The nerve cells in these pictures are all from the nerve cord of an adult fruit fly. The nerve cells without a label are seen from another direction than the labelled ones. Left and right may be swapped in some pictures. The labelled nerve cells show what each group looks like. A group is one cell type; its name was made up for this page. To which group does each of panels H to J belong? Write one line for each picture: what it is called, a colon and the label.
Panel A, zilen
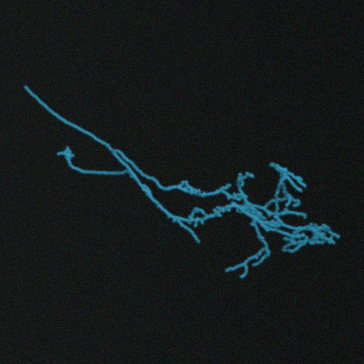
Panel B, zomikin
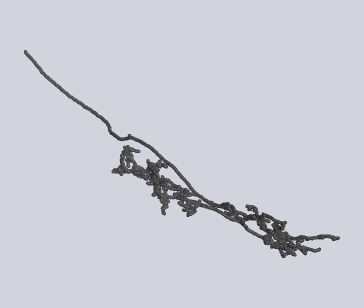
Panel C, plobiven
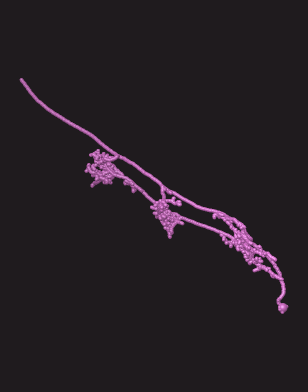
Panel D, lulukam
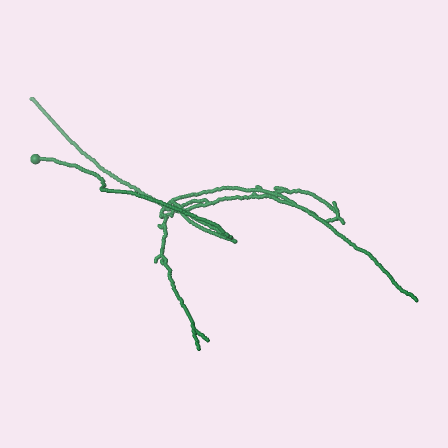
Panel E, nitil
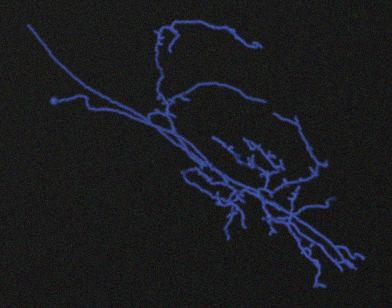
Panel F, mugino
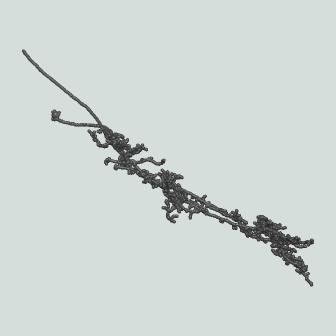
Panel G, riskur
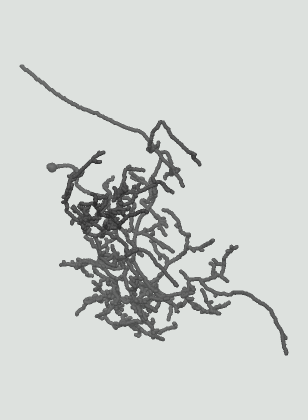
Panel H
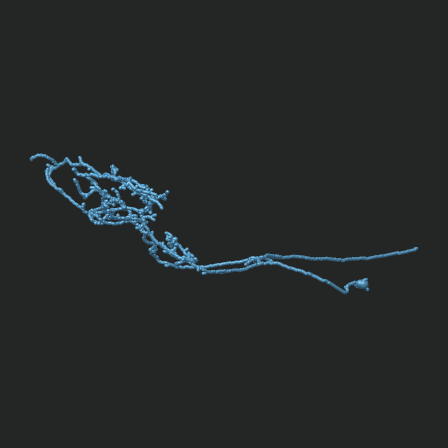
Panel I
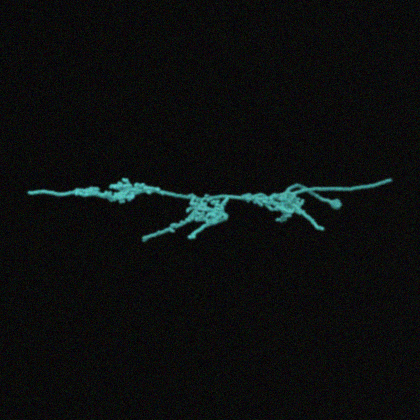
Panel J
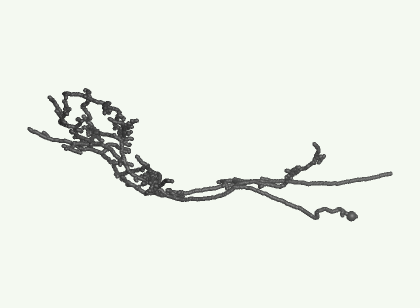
H: zilen
I: mugino
J: zilen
